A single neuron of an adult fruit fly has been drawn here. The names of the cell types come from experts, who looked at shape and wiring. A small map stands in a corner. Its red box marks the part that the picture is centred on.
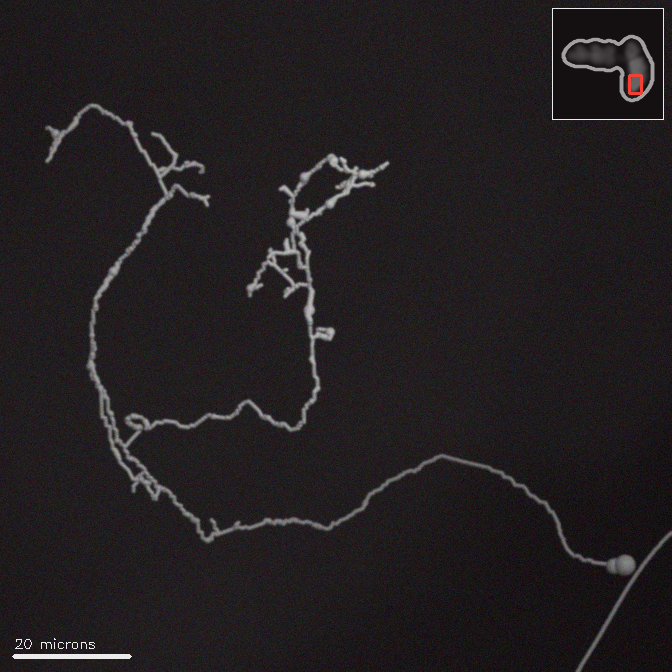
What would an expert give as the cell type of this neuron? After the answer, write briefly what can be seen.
The cell type is SIP005. Its broad class is central-brain intrinsic neuron. The cell body is at the lower right of the picture. From left to right in the picture it spans about 100 microns.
